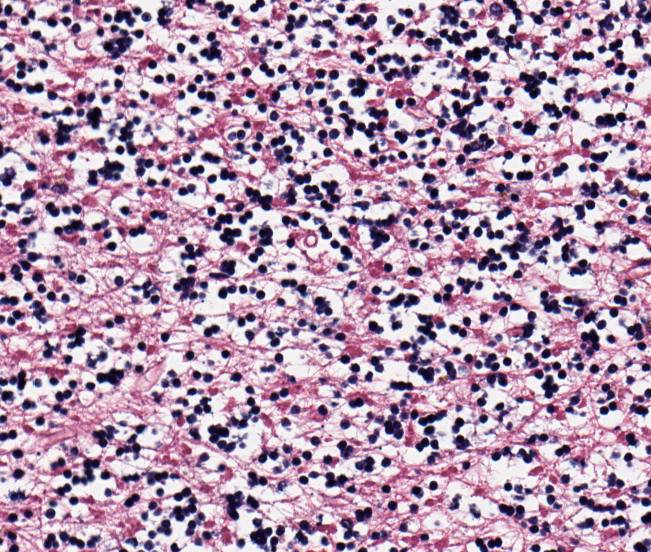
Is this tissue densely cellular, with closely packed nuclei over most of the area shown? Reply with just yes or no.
Yes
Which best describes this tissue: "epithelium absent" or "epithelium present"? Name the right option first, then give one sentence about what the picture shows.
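Epithelium absent. No epithelium is present anywhere in the field.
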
